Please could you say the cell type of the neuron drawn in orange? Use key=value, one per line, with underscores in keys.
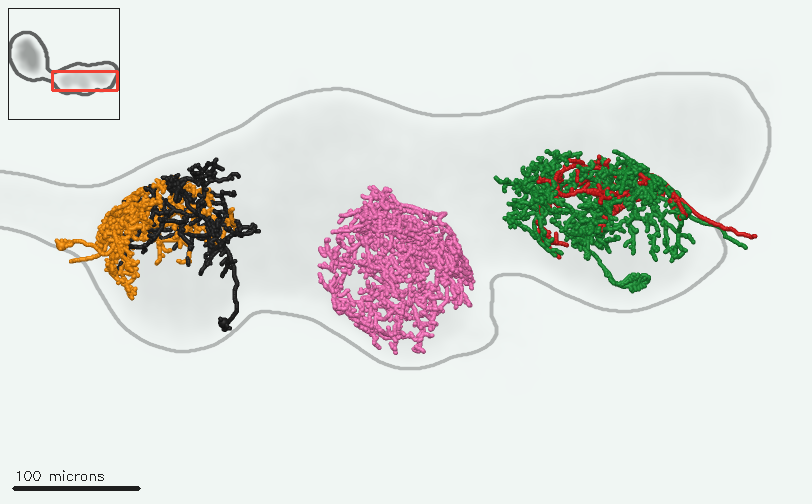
cell_type=Tergopleural/Pleural promotor MN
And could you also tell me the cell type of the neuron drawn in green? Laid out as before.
cell_type=Sternal anterior rotator MN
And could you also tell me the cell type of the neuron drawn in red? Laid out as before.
cell_type=Pleural remotor/abductor MN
